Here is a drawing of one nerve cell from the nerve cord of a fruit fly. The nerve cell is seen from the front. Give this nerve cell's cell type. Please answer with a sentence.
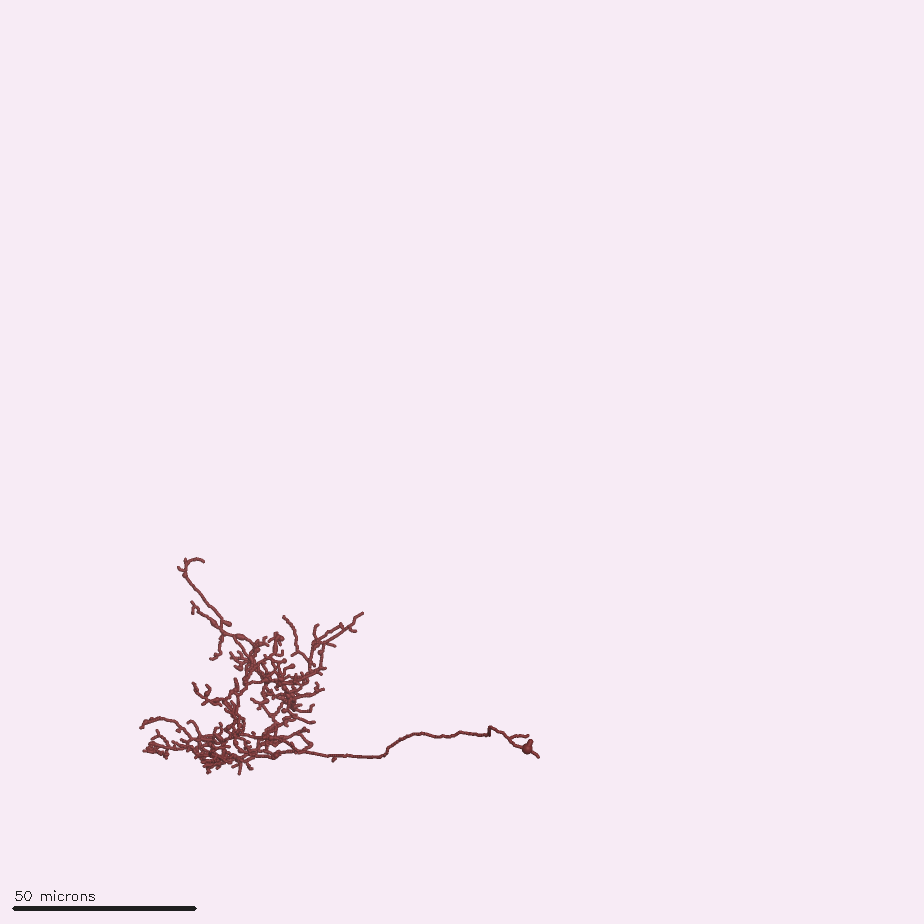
The cell type is IN13B087.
